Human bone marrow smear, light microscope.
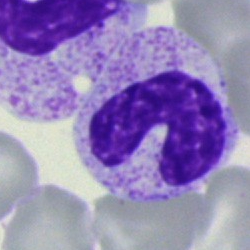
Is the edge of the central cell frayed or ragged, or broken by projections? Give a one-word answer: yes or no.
No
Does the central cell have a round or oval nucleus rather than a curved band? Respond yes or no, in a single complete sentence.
No, the nucleus is stretched into a curved band and lacks separate lobes.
